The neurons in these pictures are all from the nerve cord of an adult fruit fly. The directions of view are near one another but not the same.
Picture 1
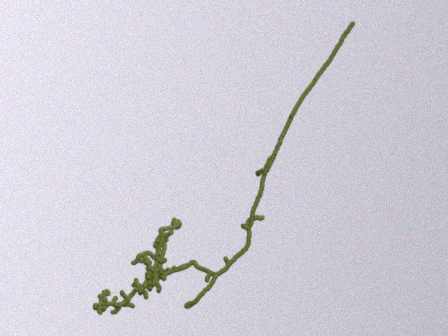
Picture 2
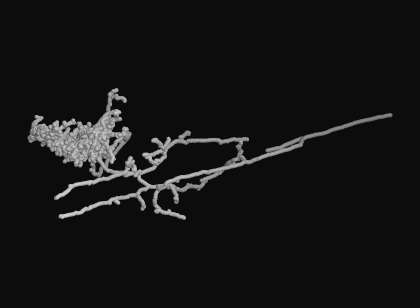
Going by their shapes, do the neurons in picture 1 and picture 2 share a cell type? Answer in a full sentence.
They are of different cell types.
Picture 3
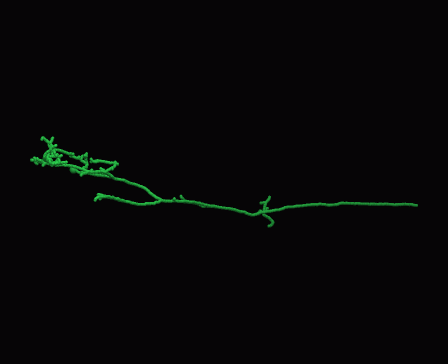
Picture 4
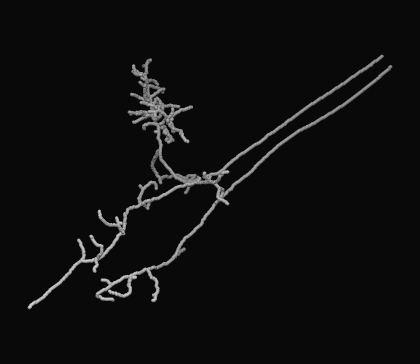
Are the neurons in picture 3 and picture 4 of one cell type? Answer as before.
They are of different cell types.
